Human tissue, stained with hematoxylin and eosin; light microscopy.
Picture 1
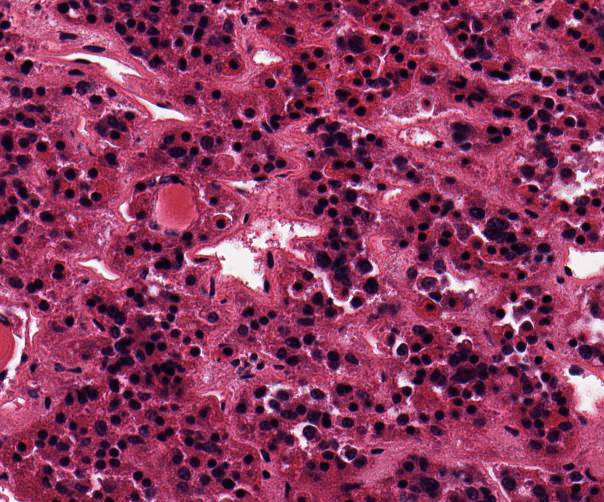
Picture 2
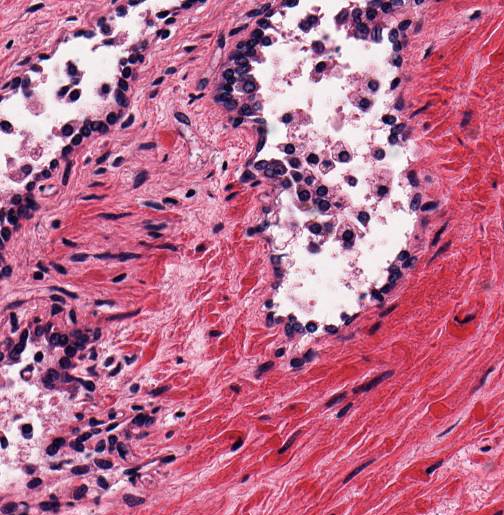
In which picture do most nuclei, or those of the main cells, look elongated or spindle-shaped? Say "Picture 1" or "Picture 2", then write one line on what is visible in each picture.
Picture 2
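What picture 1 shows: Most nuclei are small, round and darkly stained, and fairly uniform in size.
What picture 2 shows: The tissue between the spaces is strongly eosinophilic and made of spindle cells with elongated nuclei.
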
